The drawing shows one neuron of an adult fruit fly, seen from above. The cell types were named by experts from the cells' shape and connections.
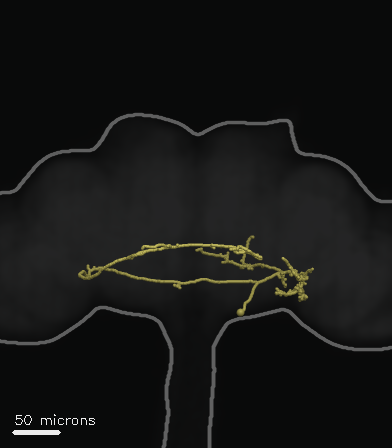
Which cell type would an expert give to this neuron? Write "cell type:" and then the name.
cell type: WED143_d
